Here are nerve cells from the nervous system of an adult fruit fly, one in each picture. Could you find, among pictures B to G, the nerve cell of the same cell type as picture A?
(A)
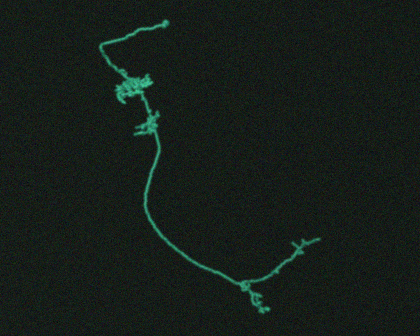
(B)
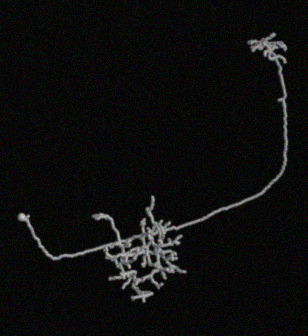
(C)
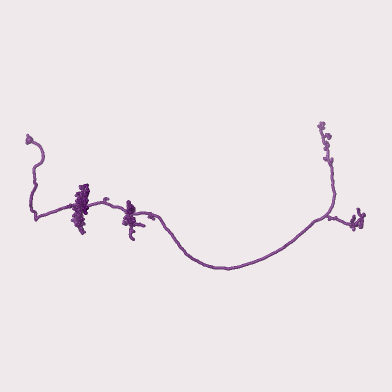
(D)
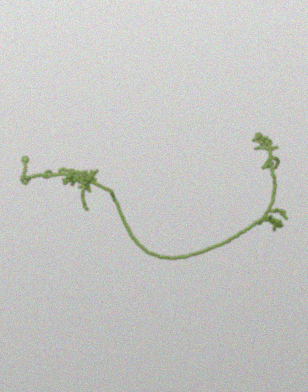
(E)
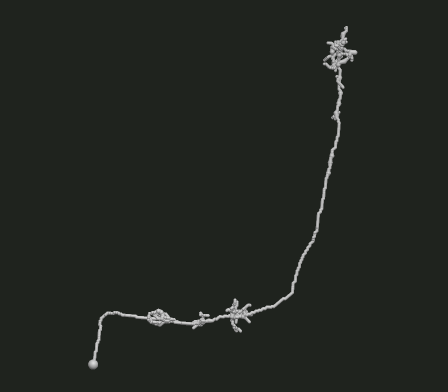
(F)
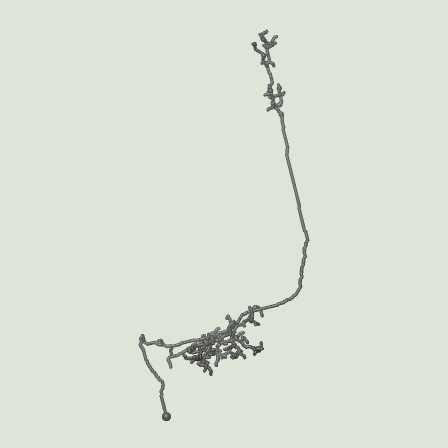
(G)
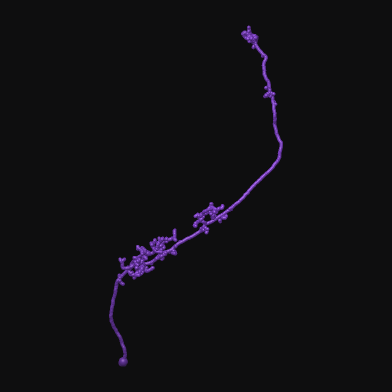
Picture C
